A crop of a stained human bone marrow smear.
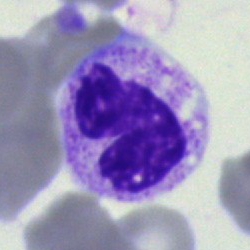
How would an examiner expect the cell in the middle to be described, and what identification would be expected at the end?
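Outline round and smooth. Nucleus deeply indented; notch cuts in from the left side. Chromatin dark purple, coarsely clumped. No nucleoli seen. Cell: band neutrophil.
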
